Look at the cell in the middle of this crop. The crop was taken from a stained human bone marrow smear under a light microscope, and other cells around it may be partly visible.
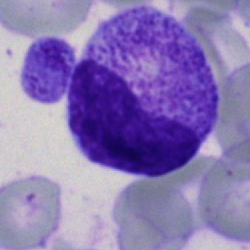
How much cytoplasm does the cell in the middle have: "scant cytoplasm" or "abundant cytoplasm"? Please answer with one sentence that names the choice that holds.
Abundant cytoplasm fills the cell around its nucleus.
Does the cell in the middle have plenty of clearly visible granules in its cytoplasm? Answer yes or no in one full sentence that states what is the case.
Yes, many granules are seen in the cytoplasm of this cell.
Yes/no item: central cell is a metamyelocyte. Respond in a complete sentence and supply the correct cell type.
Yes, the centrally placed cell is a metamyelocyte.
